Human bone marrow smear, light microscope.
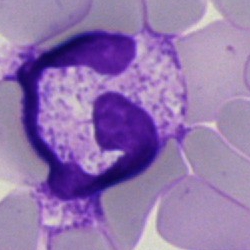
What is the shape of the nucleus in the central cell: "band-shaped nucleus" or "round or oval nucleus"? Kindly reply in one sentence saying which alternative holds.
The nucleus of this cell is drawn out into a curved band without separate lobes.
